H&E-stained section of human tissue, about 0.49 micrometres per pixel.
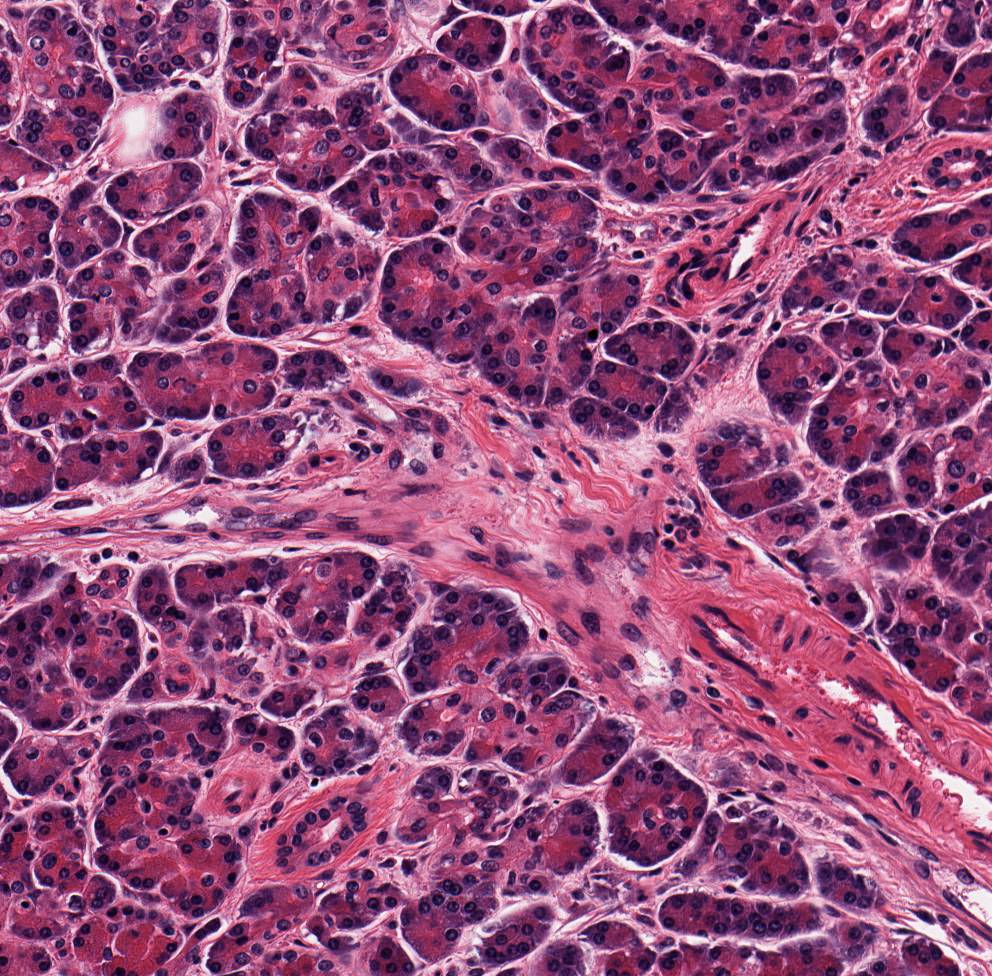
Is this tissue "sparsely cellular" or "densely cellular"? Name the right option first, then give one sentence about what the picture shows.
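Densely cellular. Densely packed glandular units fill the field and are divided by a band of pink fibrous tissue running from the left edge through the centre towards the lower right corner.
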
